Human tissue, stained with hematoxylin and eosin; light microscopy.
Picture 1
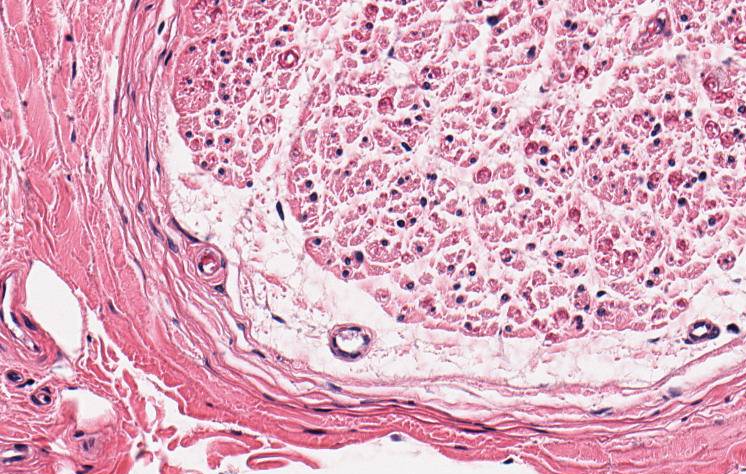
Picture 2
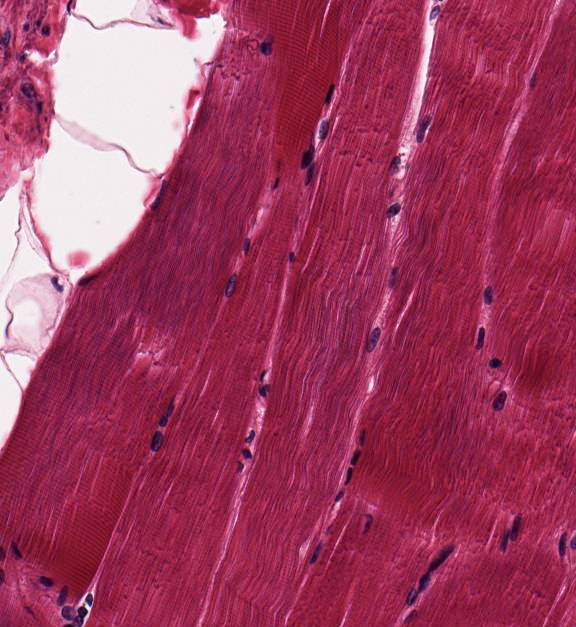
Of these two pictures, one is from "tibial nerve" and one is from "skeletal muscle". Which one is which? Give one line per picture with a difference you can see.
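Picture 1: tibial nerve. Within the fascicle the nerve fibres are cut across, appearing as many small round profiles.
Picture 2: skeletal muscle. Fine transverse cross-striations can be seen along the length of the fibres.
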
